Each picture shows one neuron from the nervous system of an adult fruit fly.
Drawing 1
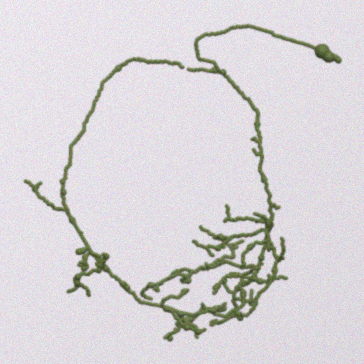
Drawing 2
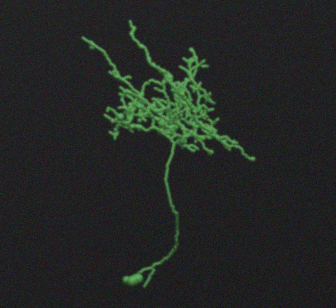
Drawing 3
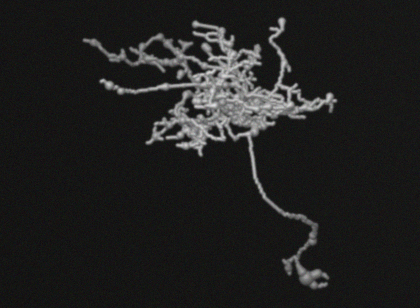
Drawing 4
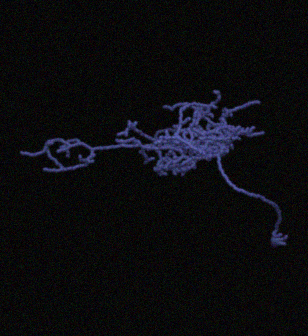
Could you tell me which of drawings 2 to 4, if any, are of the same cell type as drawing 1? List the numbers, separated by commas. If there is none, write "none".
none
